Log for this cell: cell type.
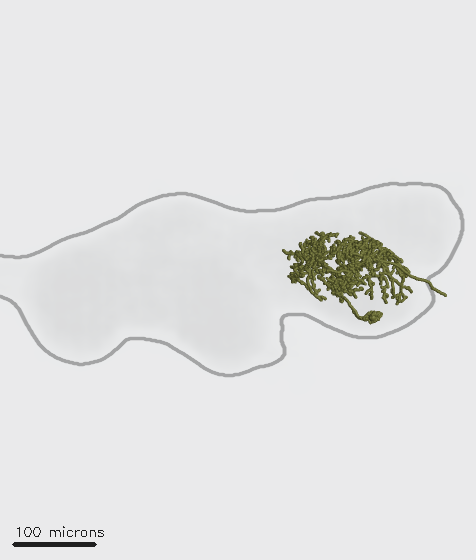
Sternal anterior rotator MN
